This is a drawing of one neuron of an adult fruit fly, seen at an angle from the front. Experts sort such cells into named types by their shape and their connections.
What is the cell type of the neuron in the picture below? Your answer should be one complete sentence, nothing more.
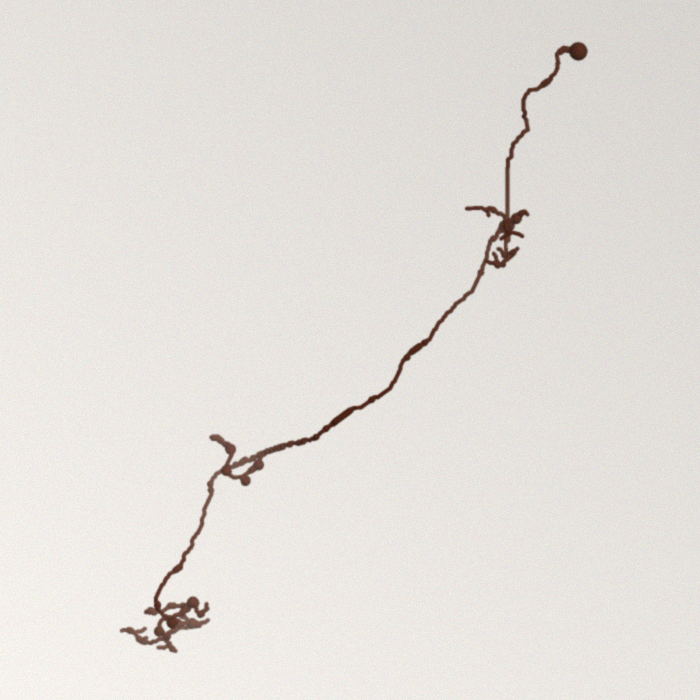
The neuron belongs to cell type PFNp_e.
